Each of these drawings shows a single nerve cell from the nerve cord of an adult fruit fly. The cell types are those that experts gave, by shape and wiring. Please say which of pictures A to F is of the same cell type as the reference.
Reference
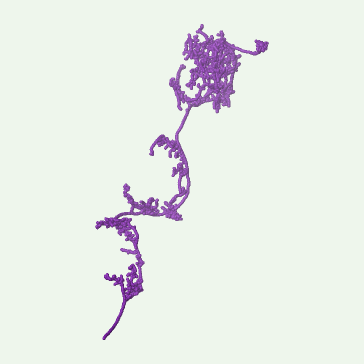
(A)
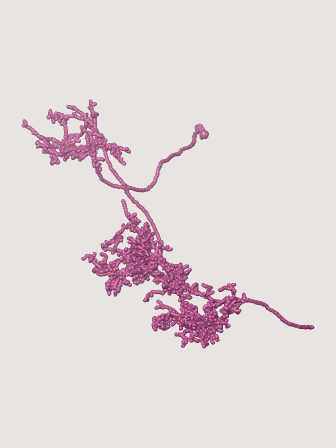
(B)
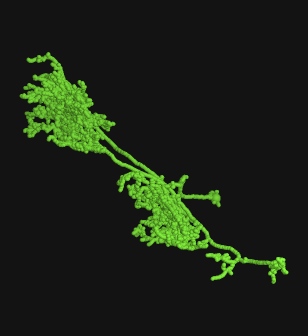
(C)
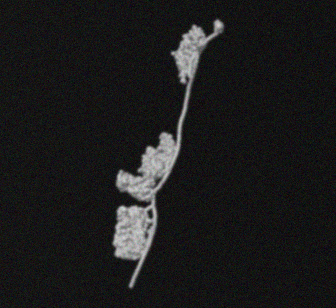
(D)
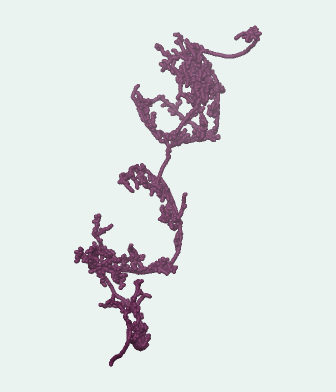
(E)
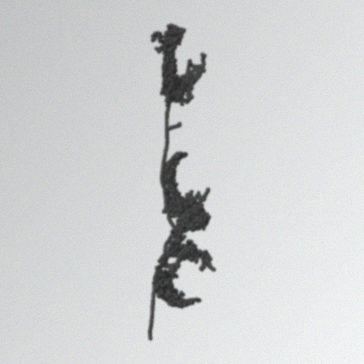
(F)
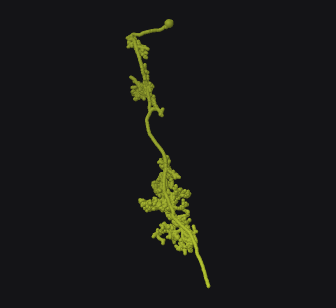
D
